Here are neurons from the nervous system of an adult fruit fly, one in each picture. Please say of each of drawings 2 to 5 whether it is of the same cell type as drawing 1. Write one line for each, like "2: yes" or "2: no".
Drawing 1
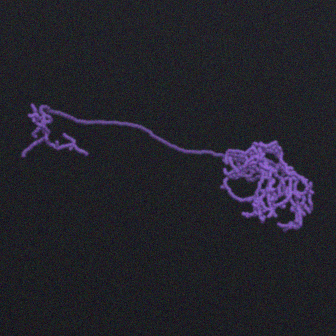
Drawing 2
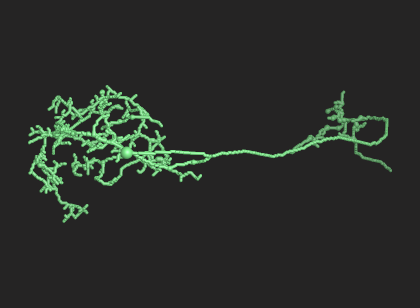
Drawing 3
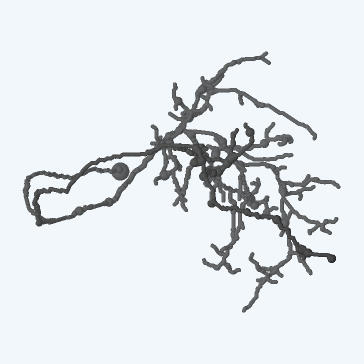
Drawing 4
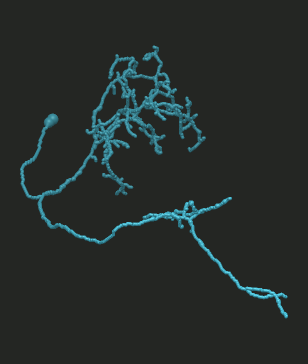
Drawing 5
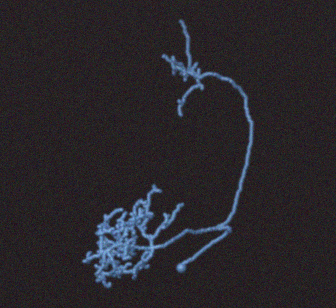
2: yes
3: yes
4: yes
5: yes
